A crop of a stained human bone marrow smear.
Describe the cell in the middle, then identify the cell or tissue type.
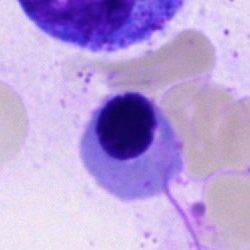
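Outline smooth and rounded. Nucleus off-centre, toward the top. Cytoplasm blue, a broad rim, widest below the nucleus; no granules. Erythroblast.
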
